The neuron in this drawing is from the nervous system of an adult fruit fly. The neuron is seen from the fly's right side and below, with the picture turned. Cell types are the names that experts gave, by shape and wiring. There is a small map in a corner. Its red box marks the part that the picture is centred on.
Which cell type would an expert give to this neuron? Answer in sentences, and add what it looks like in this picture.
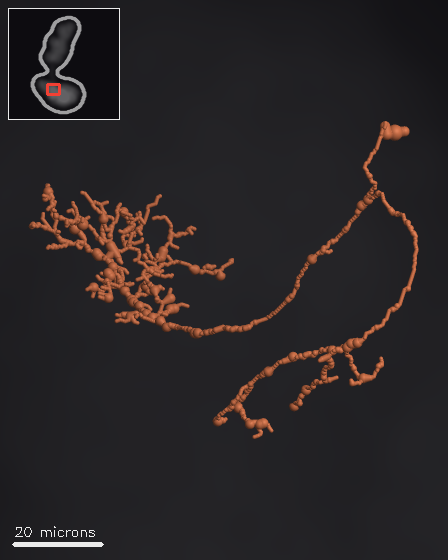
The cell type is LC21. This is a visual projection neuron. The cell body can be seen at the upper right of the picture. By the scale bar it is about 90 microns wide in this view. Dozens of branch ends can be seen.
